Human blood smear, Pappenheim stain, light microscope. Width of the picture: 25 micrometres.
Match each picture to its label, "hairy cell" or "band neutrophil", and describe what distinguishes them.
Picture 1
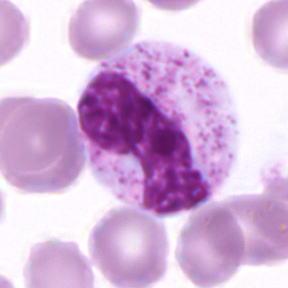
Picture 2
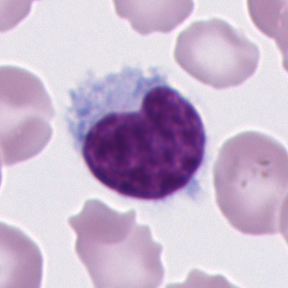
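In the first picture is a band neutrophil; the second shows a hairy cell. The band neutrophil's outline is smooth and roughly round; the hairy cell has fine hair-like projections on its upper left border. In the band neutrophil the nucleus is a single curved, band-like mass with indentations, running from the upper left of the cell down to its lower edge.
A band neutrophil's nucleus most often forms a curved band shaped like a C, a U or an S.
The hairy cell's nucleus, about 10 micrometres across, lies toward the lower right and fills about 70% of the cell's area. Chromatin is dark purple and coarsely clumped in the band neutrophil, coarse and patchy in the hairy cell.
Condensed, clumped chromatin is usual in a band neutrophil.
The band neutrophil's cytoplasm is plentiful and very pale pinkish, lies mostly to the upper right of the nucleus and carries loosely scattered small reddish-purple granules; the hairy cell's is pale blue and holds no distinct granules.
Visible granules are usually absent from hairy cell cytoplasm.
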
